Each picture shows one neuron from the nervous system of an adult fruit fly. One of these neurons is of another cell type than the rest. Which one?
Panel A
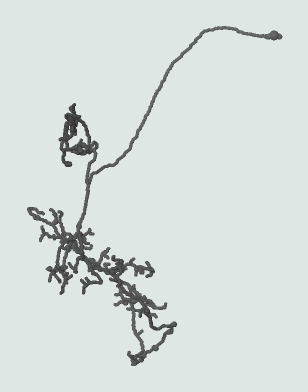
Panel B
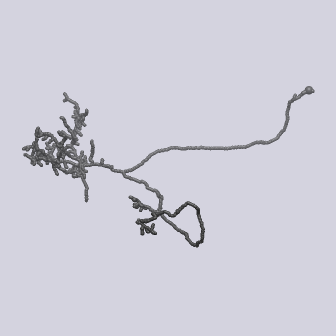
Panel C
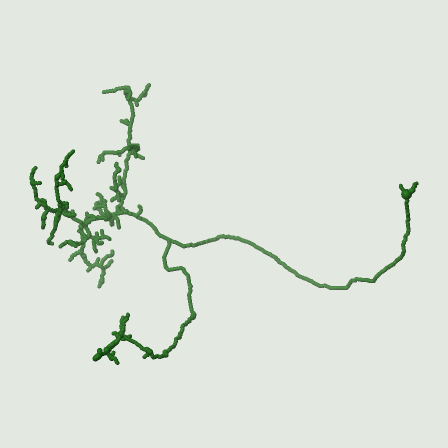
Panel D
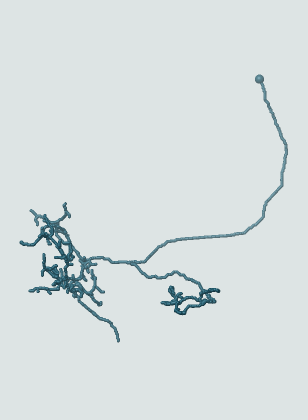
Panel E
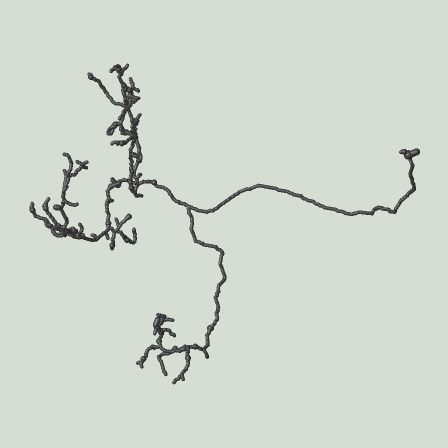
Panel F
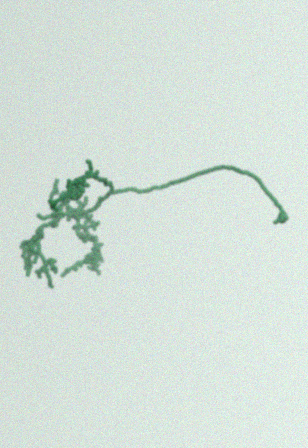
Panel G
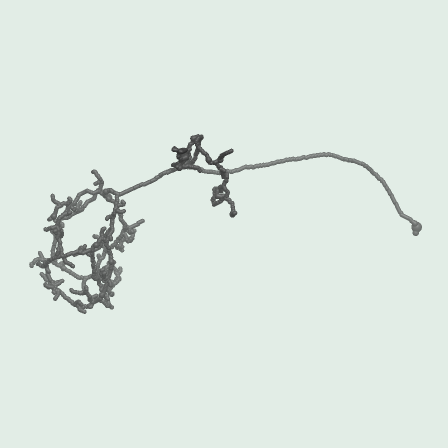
G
